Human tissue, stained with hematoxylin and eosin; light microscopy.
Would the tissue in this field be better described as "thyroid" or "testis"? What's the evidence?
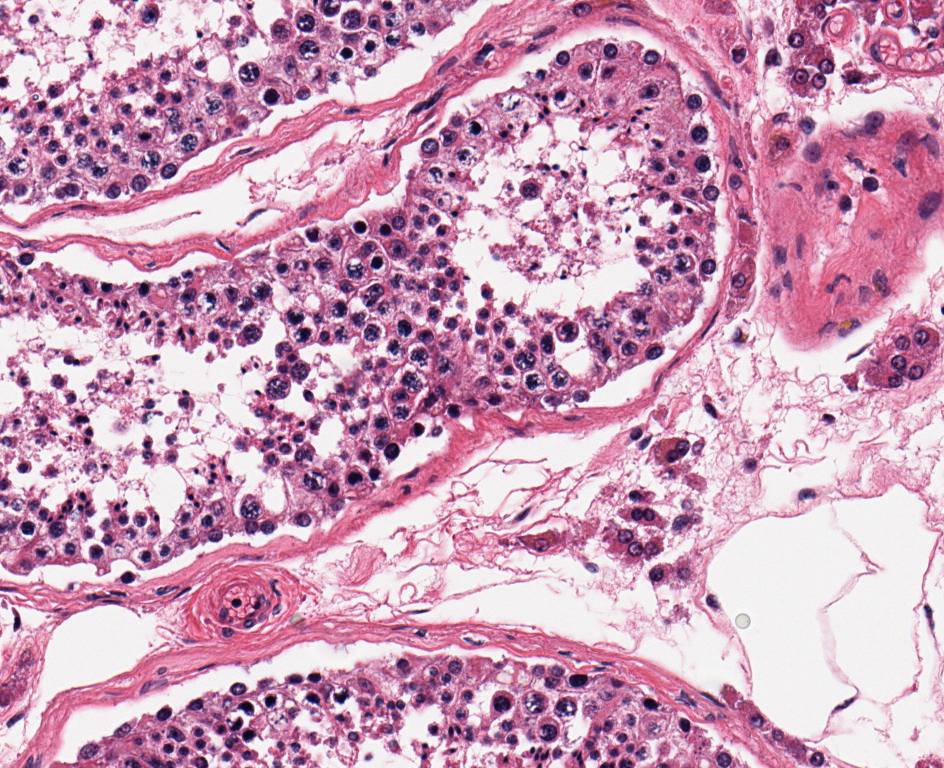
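This is testis.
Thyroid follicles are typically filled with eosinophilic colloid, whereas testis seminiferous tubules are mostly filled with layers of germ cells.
Here, the upper-middle tubule has a pale, vacuolated lumen holding loose, scattered cells and debris. Several cut tubules fill the left side and the top and bottom edges, each within a thin pink fibrous wall holding flattened nuclei. Between them on the right lie clusters of polygonal cells with abundant pink cytoplasm and round nuclei, consistent with Leydig cells.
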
